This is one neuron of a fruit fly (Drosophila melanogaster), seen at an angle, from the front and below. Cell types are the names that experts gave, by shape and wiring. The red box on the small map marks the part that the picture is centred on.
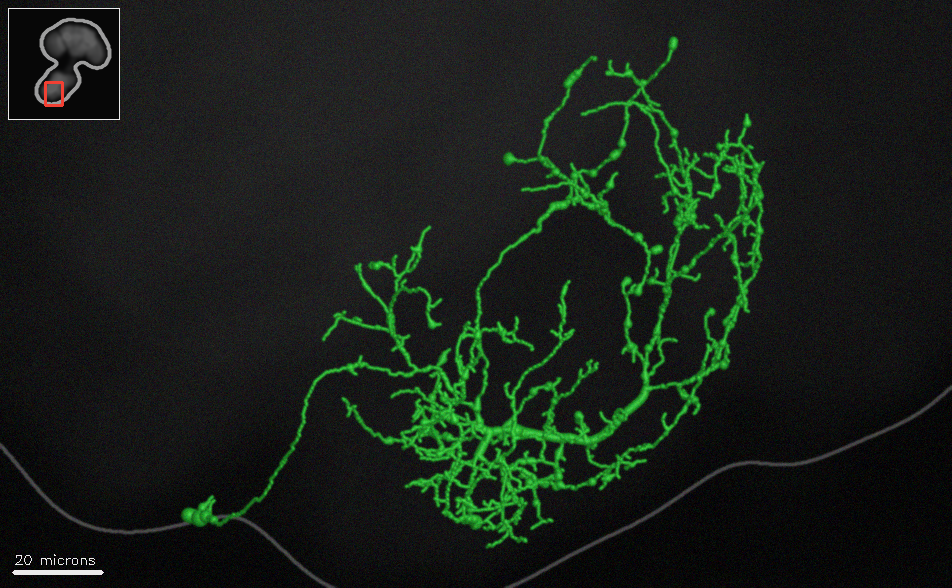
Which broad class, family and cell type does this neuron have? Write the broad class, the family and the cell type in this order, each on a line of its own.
nerve-cord intrinsic neuron
hemilineage 04B
IN04B044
